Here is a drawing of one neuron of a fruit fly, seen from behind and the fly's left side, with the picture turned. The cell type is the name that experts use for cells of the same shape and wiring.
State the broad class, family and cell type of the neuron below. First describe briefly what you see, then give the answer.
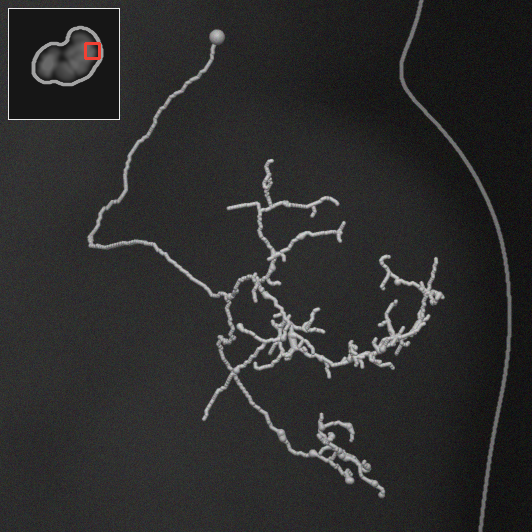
Its cell body lies at the top of the picture. The picture shows dozens of branch ends. Its broad class is central-brain intrinsic neuron. The family is hemilineage AOTUv2. The cell type is LHAV7a3.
